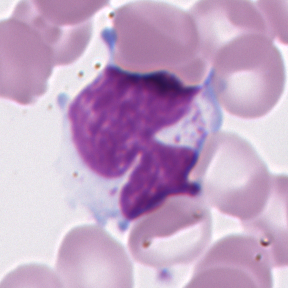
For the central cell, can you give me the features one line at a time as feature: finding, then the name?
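Nucleus: deep cleft cutting in from the right side
Cytoplasm: pale grey-blue
Dots: a few, fine, purplish, in the cytoplasm within the nuclear cleft
Projections: small, pale blue, cytoplasmic, sticking out at upper left of cell
Name: large granular lymphocyte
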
